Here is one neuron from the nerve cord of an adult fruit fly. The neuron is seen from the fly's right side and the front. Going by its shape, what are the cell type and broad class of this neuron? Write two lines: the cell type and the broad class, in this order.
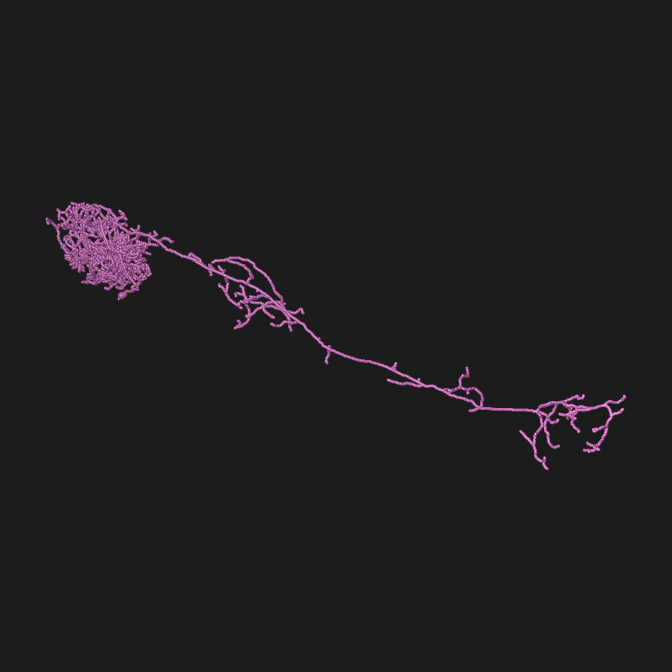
INXXX126
nerve-cord intrinsic neuron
